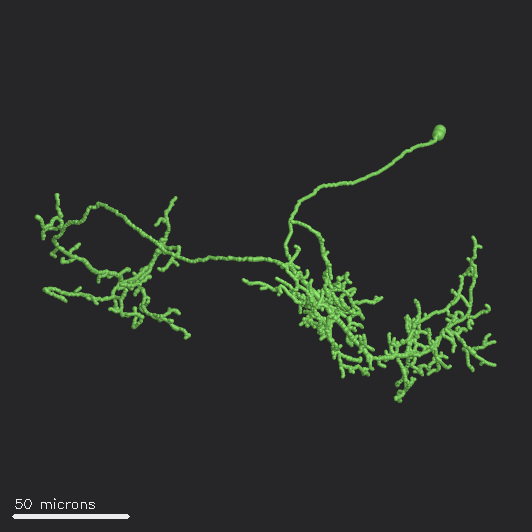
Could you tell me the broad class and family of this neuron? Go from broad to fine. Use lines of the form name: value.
broad class: central-brain intrinsic neuron
family: hemilineage DM5_central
